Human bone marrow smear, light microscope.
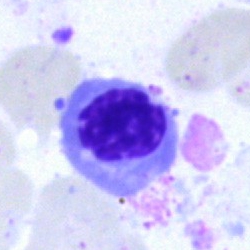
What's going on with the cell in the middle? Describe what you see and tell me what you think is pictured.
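The cell has a roughly round outline with a smooth edge. Its cytoplasm contains no granules. A paler zone of cytoplasm lies along the lower edge of the nucleus. On the left edge of the cell sits a small, round blue bleb. This cell is an erythroblast.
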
